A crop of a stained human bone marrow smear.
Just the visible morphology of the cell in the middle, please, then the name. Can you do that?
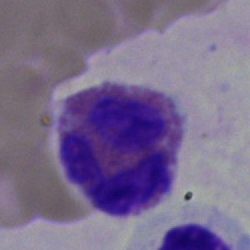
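The cell is roughly round, its edge slightly uneven and bumpy. Its nuclear material takes a deep violet-blue stain. Between the dark lobes in the centre of the cell lies pinkish-purple grainy material. No clear vacuoles are visible. This is an eosinophil.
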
